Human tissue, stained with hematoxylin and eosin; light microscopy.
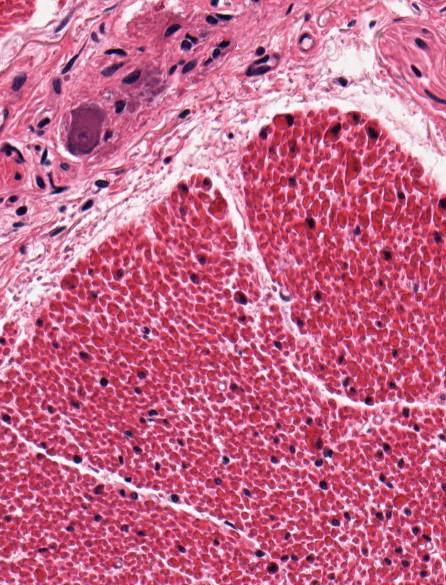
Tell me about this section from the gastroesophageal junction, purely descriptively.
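Dense deep-pink tissue occupies the lower two-thirds, with looser, paler tissue across the upper left. The dense compartments consist of closely packed small round-to-polygonal red profiles, as if cut in cross section, with sparse small dark nuclei among them. A large cell with abundant purple cytoplasm and a round nucleus lies in the loose tissue at the upper left.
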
